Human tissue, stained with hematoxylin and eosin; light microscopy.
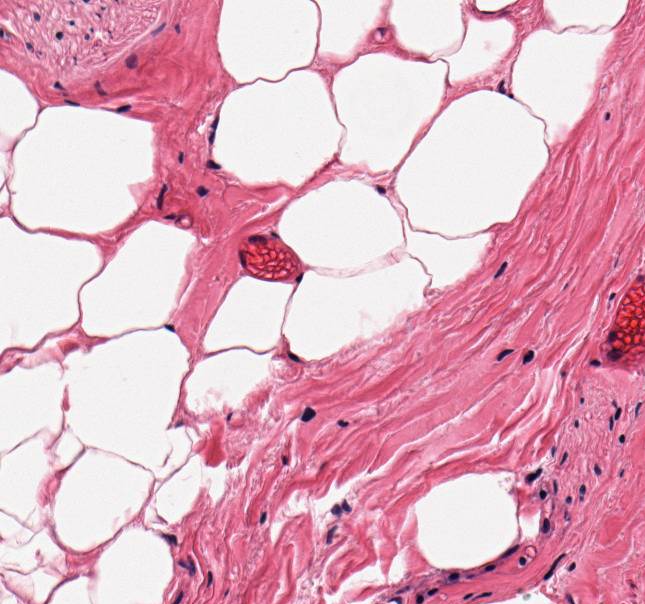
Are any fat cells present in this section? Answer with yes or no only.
Yes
